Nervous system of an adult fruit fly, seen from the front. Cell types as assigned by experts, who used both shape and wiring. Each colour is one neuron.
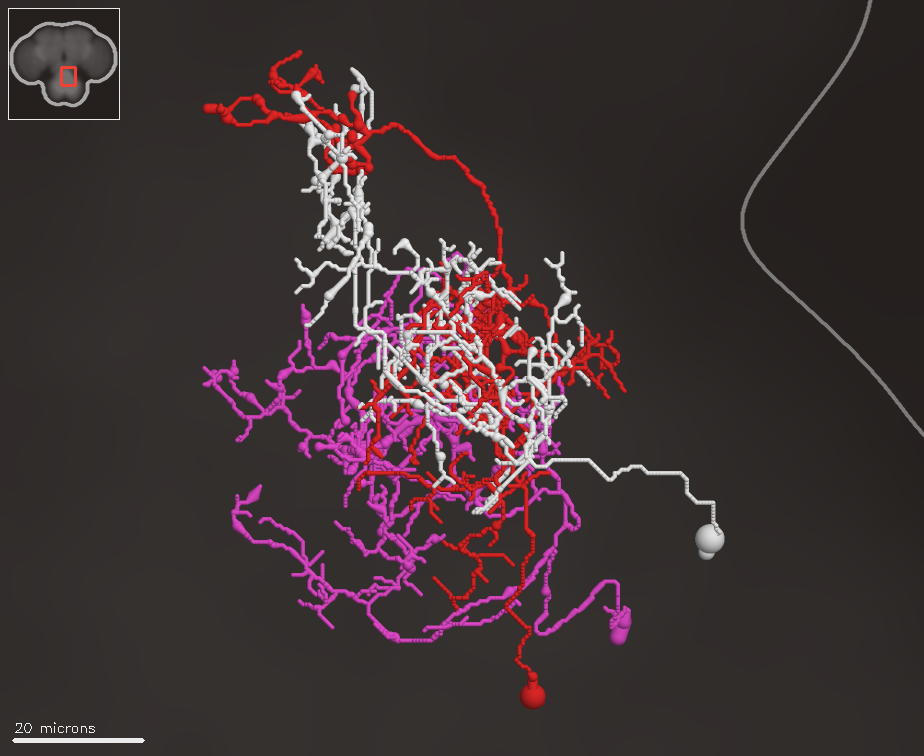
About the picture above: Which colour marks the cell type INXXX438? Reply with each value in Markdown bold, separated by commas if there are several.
**white**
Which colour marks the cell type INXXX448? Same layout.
**magenta**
